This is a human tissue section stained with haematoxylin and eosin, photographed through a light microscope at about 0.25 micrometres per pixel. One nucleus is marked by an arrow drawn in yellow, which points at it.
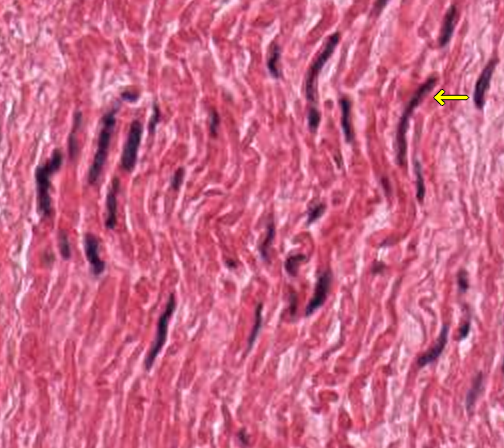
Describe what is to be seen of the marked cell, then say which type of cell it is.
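The nucleus is long and slender with a gentle curve, drawn out along the length of the cell. The nucleus stains dark and fairly evenly, about as dark as the other elongated nuclei nearby. The cytoplasm is pink and streaky, and its outline is hard to separate from the surrounding pink fibres. The cell lies parallel to its neighbours in a wavy layer of elongated cells and pink fibres, all running the same way. The marked nucleus belongs to a smooth muscle cell.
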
